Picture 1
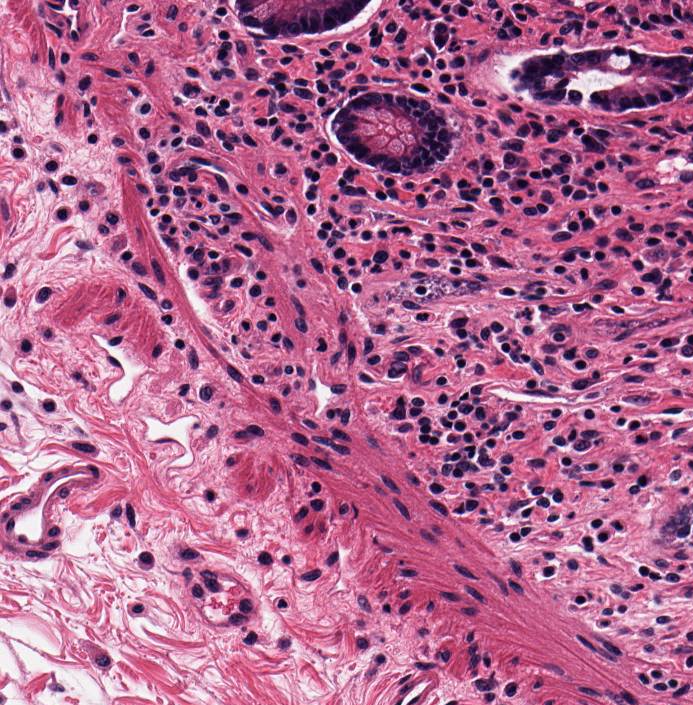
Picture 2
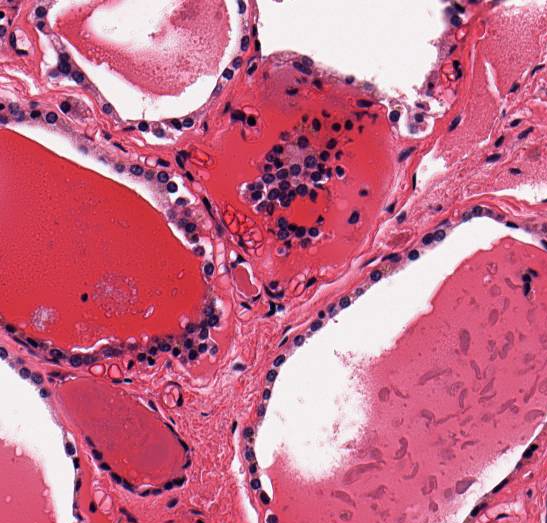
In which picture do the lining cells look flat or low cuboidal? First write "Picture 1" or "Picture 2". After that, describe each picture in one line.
Picture 2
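Picture 1: The glands are lined by columnar epithelium with dark nuclei set toward the base of the cells.
Picture 2: Each follicle is lined by a single layer of flattened to low cuboidal cells with small dark round nuclei.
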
